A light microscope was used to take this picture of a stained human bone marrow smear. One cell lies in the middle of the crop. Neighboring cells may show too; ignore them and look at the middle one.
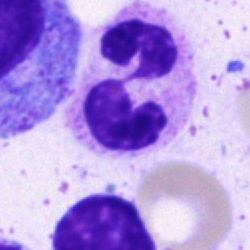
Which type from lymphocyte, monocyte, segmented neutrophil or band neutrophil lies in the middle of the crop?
segmented neutrophil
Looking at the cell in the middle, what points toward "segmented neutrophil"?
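This cell is a segmented neutrophil.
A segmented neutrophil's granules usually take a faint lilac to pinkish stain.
In keeping with this, fine pinkish-lilac granules are scattered through the cytoplasm of this cell. The cytoplasm itself is pale pink, and no vacuoles are seen in it. The chromatin is dense and dark purple.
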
